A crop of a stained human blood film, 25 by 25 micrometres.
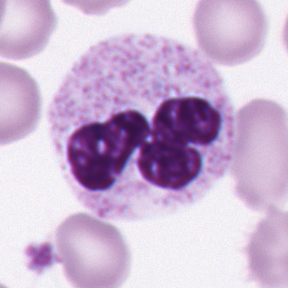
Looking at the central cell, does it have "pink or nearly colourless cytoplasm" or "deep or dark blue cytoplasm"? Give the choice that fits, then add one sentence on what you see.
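Pink or nearly colourless cytoplasm. The cytoplasm is abundant and pale pink.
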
